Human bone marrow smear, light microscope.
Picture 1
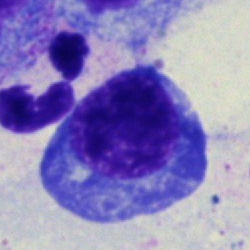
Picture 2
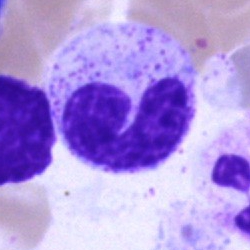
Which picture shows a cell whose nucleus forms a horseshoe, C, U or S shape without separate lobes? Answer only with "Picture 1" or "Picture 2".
Picture 2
